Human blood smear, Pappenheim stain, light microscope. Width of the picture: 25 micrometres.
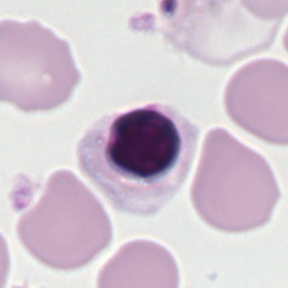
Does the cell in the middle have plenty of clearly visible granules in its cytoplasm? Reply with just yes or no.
No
